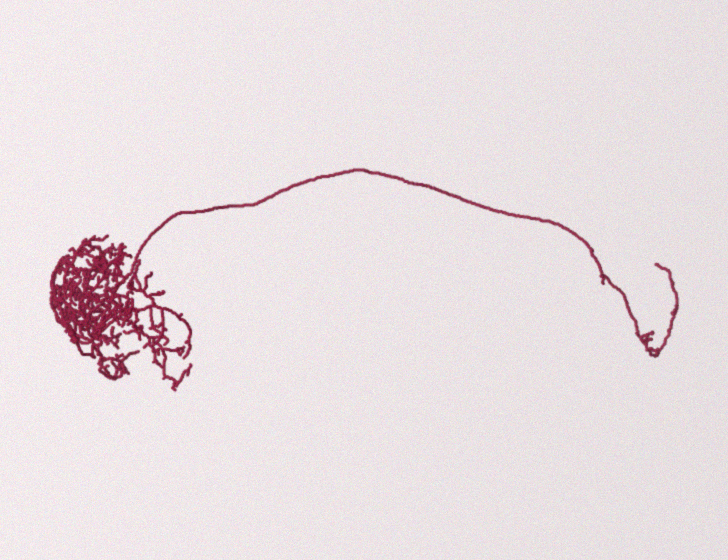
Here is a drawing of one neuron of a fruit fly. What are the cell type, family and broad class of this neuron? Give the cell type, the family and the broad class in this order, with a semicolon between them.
CB1938; hemilineage VLPl&p2_lateral; central-brain intrinsic neuron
